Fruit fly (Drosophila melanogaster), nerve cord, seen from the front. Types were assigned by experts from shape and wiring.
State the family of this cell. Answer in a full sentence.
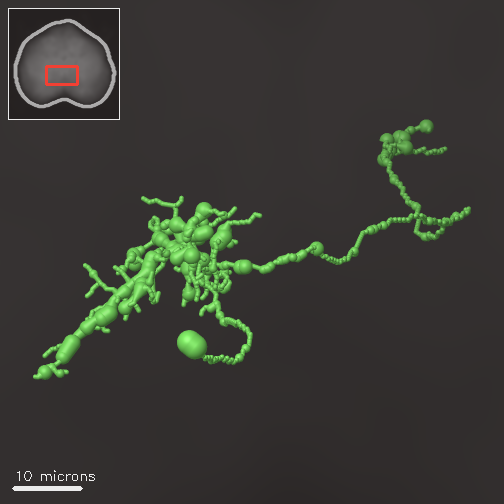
The family is hemilineage 10B.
